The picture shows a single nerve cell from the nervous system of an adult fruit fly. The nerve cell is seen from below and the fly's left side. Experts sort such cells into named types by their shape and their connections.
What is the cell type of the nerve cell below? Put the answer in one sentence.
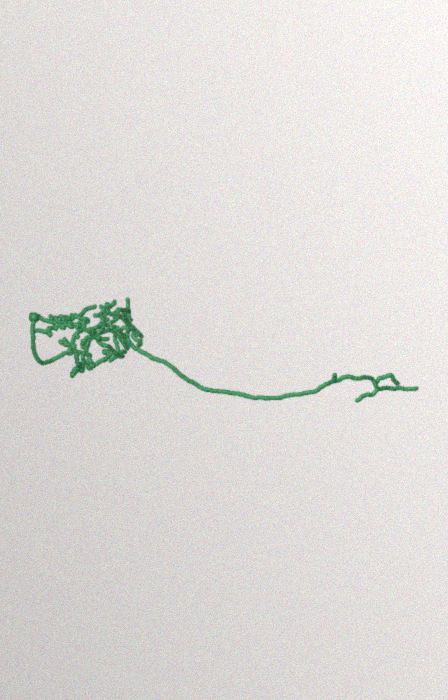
The cell type is DNg12_a.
